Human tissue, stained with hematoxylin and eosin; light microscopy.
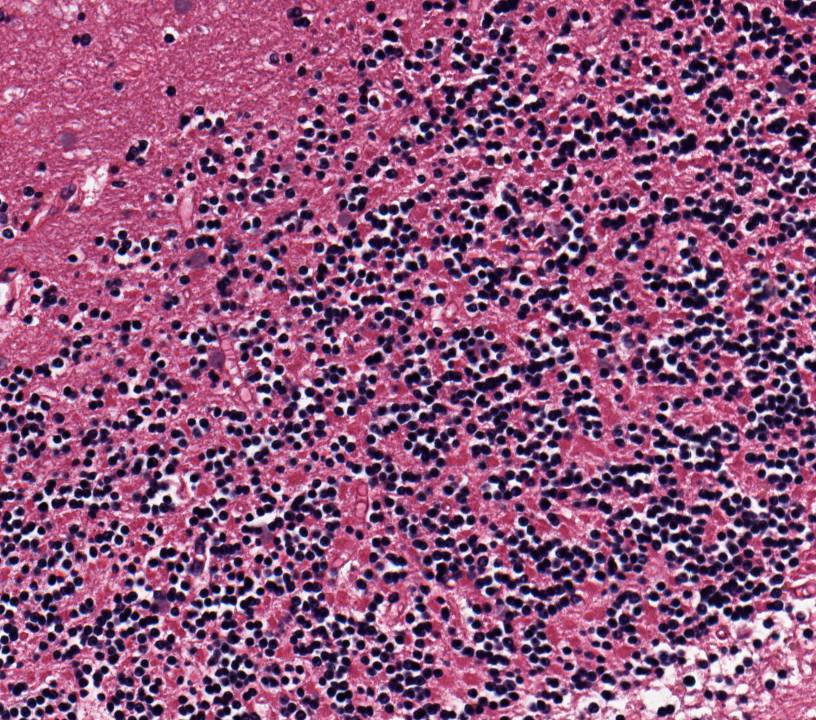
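Cerebellum. First: a pale pink zone with few nuclei occupies the upper left corner; elsewhere, small dark nuclei crowd the field. Second: they are round and darkly stained, with scant visible cytoplasm. Third: small irregular pink cell-poor islands interrupt these sheets. Fourth: no epithelium or glands.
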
